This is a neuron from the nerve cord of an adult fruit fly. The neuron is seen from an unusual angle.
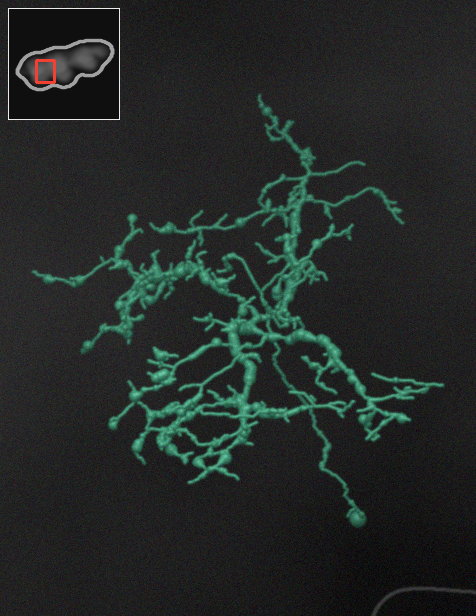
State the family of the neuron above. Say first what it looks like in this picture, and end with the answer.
In this view it is about as wide as it is tall. This is a nerve-cord intrinsic neuron. Its family is hemilineage 00A.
